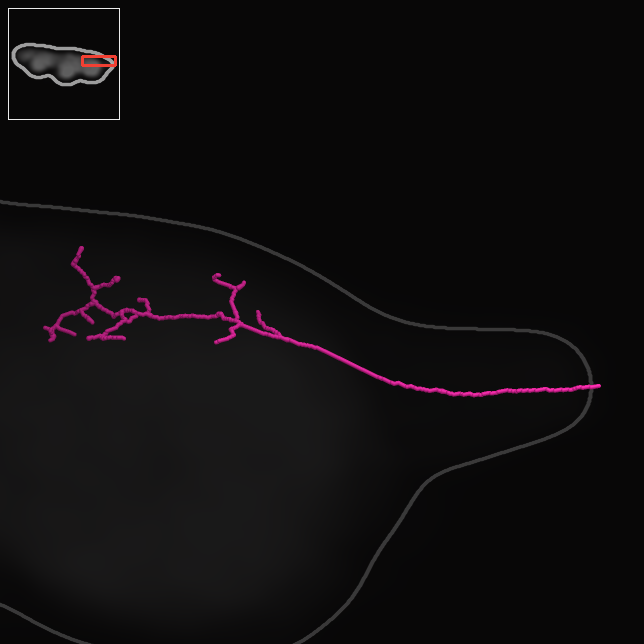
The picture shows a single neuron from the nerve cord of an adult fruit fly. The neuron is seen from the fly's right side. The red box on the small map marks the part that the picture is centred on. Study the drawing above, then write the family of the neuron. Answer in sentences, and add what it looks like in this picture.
Its family is hemilineage MX3. Its broad class is descending neuron. The drawing shows no cell body. In this view it is more than twice as wide as it is tall.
